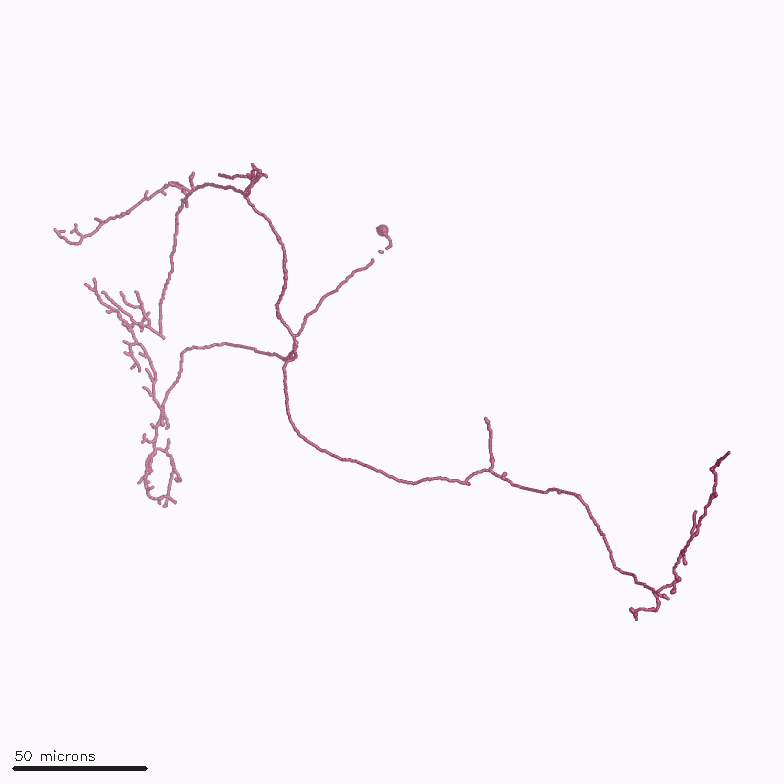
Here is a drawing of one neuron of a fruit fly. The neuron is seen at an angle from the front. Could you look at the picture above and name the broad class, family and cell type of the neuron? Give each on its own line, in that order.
central-brain intrinsic neuron
hemilineage DM6_central1
CB4200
